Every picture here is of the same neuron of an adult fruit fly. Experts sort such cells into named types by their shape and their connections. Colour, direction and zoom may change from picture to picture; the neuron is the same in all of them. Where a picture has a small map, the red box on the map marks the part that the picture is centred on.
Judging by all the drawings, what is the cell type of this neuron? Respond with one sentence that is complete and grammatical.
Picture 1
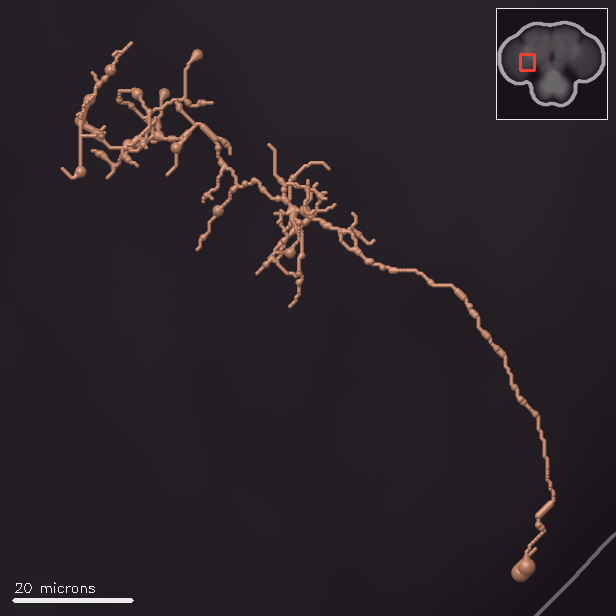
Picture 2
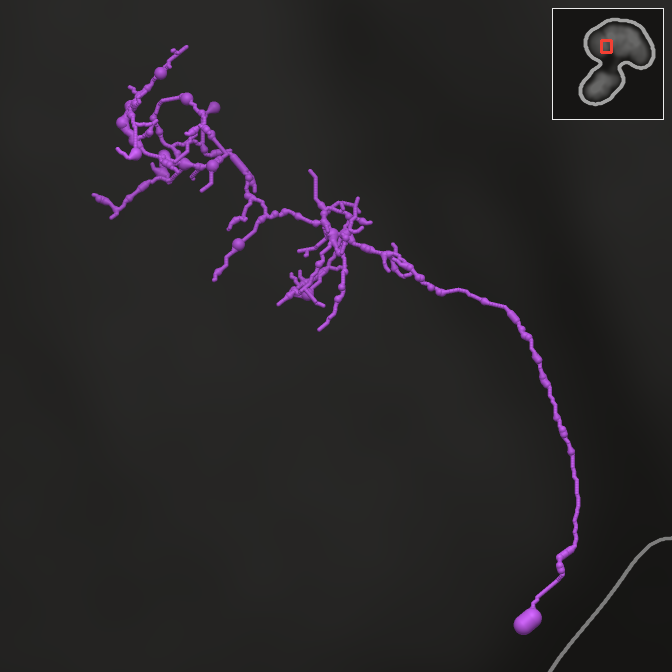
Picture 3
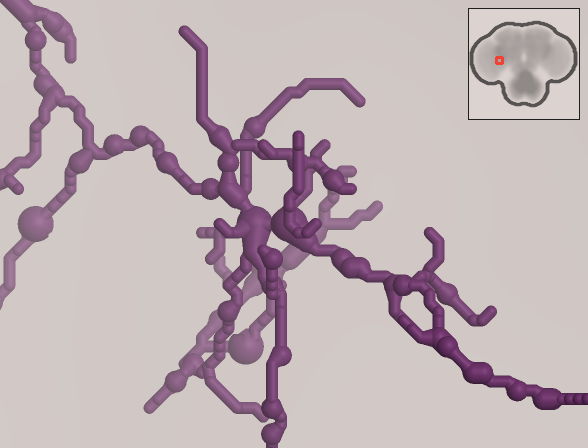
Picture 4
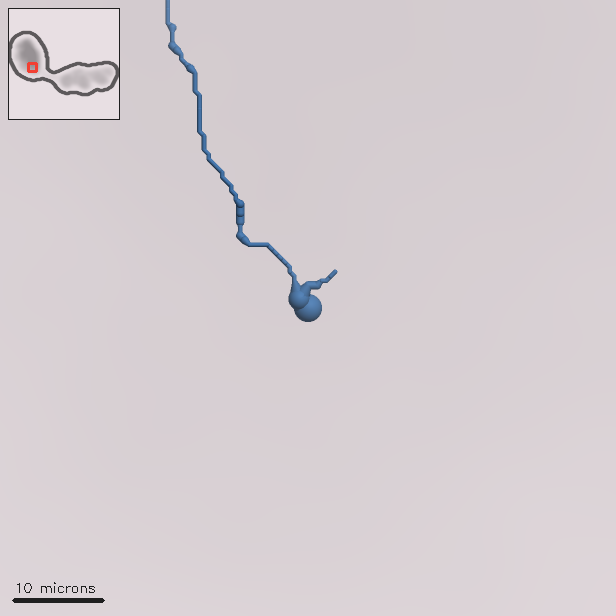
It is Li27 that names the cell type of this neuron.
